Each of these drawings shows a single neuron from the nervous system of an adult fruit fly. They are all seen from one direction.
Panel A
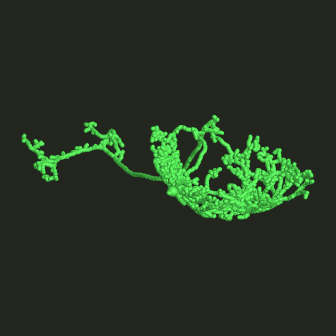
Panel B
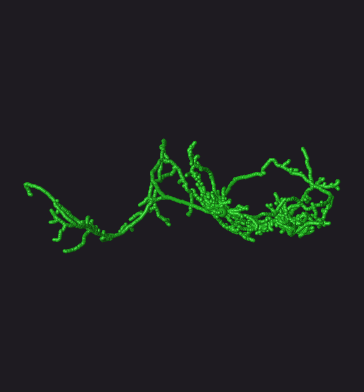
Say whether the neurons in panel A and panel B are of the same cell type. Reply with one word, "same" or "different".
different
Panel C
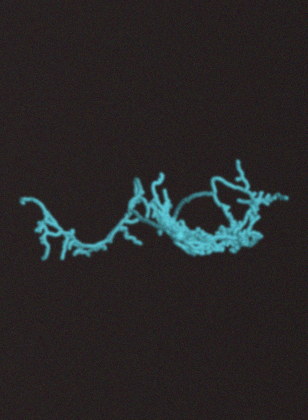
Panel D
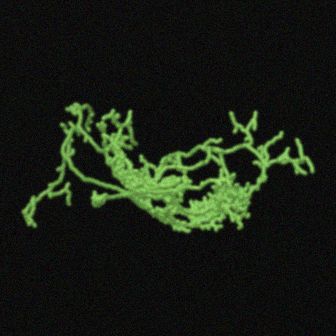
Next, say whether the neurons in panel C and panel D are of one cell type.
different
